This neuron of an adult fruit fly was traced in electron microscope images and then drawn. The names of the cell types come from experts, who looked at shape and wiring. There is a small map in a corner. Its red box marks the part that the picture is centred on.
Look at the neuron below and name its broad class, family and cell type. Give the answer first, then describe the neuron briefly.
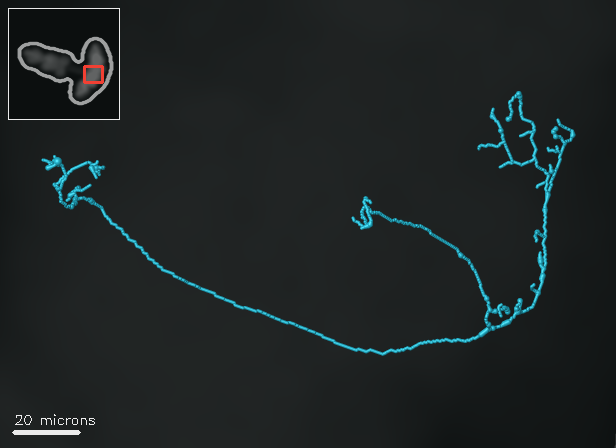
Its broad class is central-brain intrinsic neuron. The name of its family is class Kenyon Cell. The cell type is KCa'b'-ap1. It lies in the brain. From left to right in the picture it spans about 160 microns.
